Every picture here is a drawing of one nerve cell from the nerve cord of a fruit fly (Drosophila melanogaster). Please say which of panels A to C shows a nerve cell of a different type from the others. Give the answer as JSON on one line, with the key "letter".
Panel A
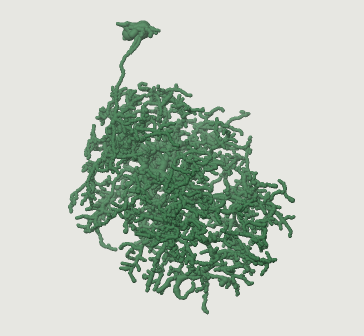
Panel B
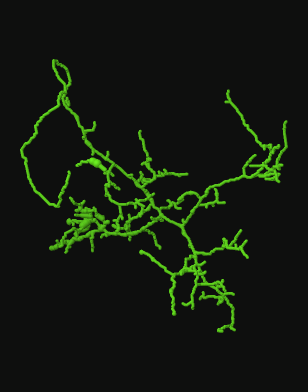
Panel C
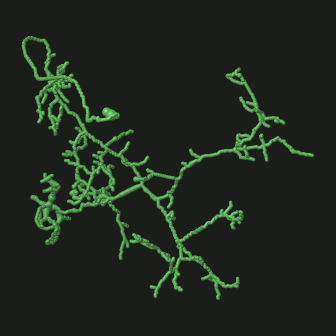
{"letter": "A"}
